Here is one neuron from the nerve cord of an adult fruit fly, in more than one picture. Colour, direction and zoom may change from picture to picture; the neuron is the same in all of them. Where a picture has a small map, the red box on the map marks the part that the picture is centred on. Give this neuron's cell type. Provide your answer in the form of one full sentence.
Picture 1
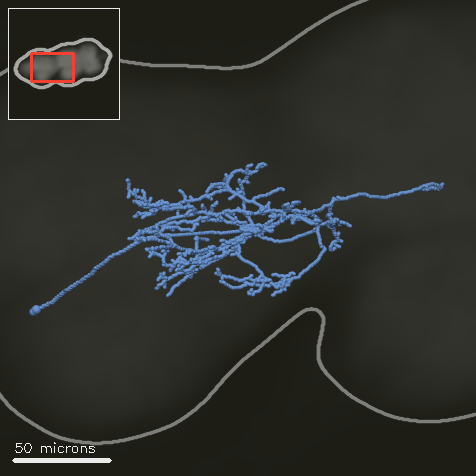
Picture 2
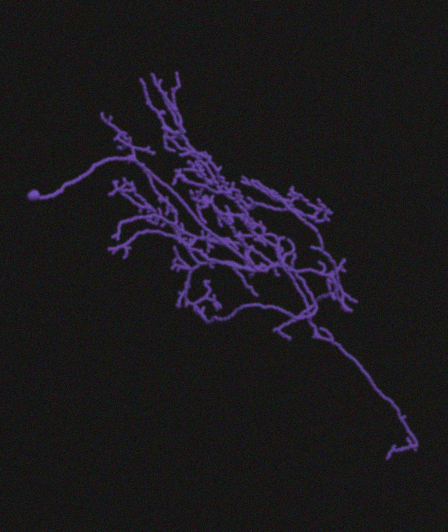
This neuron is a member of the IN00A045 cell type.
